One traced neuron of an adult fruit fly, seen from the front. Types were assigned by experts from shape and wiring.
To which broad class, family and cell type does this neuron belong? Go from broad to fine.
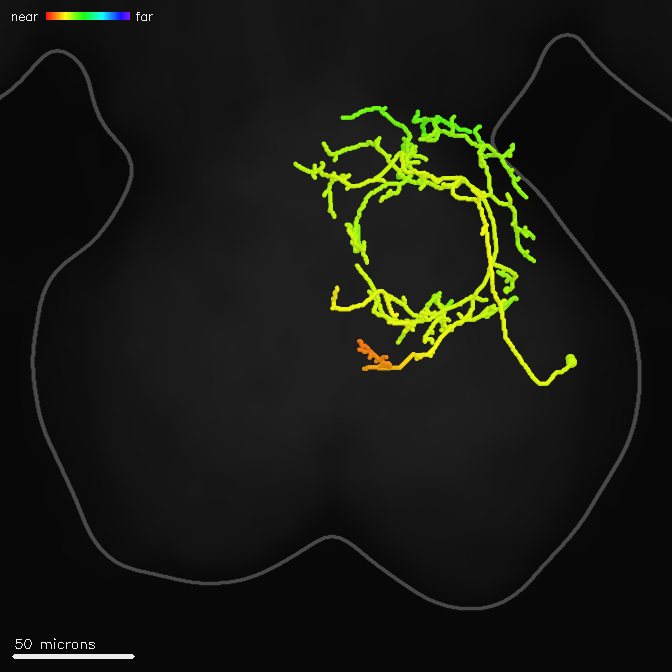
nerve-cord intrinsic neuron; hemilineage 03B; IN03B065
